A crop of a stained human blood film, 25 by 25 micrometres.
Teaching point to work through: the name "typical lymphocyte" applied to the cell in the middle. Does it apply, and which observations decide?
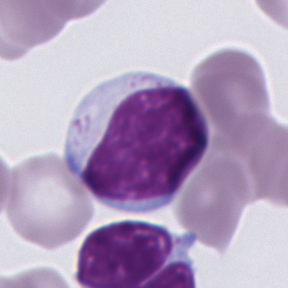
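Start with the few fine purple granules in the upper-left cytoplasm: they go with large granular lymphocyte, not with typical lymphocyte.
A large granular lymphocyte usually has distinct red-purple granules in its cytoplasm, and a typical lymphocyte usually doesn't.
Then the cytoplasm itself, pale blue and spreading into a broad crescent on the upper-left side while staying a thin rim elsewhere; that crescent is more than a typical lymphocyte would carry, so it counts for large granular lymphocyte as well.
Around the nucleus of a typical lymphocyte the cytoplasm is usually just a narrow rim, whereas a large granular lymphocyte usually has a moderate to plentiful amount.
The chromatin stains deep purple with small paler spots scattered through it, and the cytoplasm has no vacuoles. Just below it sits a second nucleated cell. So typical lymphocyte doesn't fit; this is a large granular lymphocyte.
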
